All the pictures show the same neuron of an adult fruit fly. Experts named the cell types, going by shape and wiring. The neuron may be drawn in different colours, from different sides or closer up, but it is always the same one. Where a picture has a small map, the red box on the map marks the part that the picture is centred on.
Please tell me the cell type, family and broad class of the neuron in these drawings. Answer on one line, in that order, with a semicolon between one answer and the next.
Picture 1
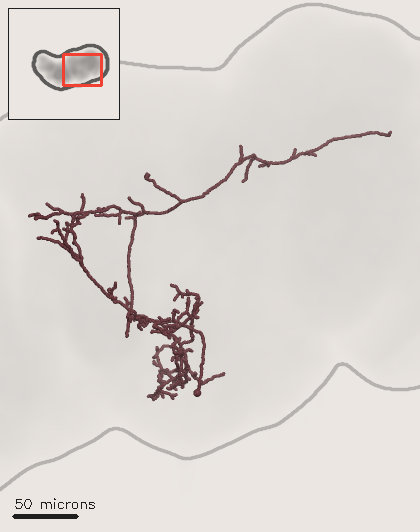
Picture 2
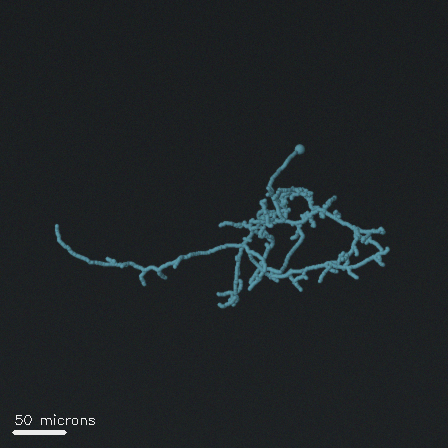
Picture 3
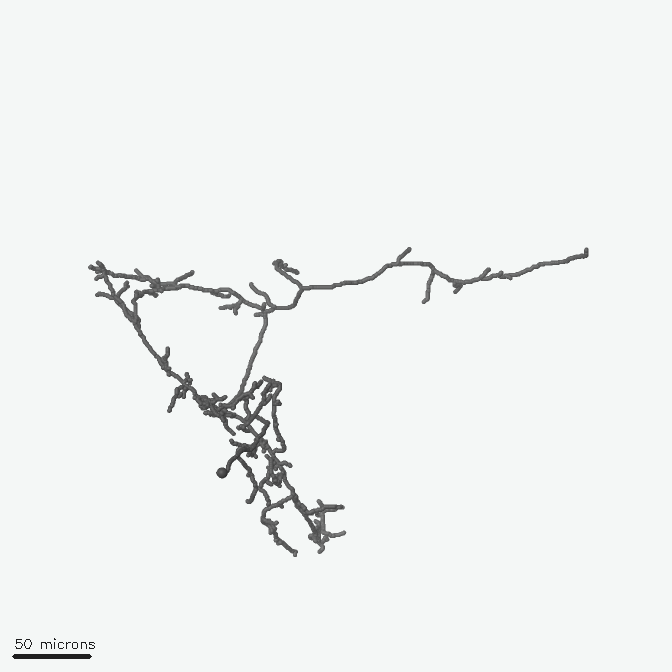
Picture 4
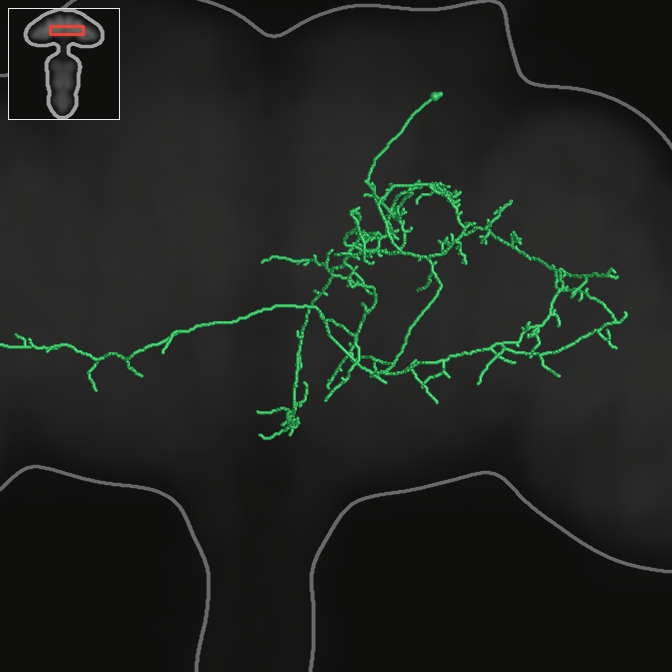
SAD045; hemilineage LALv1_ventral; central-brain intrinsic neuron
